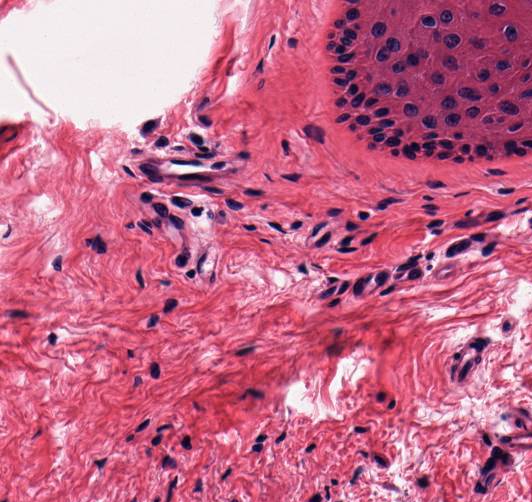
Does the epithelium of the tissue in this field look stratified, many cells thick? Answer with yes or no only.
Yes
